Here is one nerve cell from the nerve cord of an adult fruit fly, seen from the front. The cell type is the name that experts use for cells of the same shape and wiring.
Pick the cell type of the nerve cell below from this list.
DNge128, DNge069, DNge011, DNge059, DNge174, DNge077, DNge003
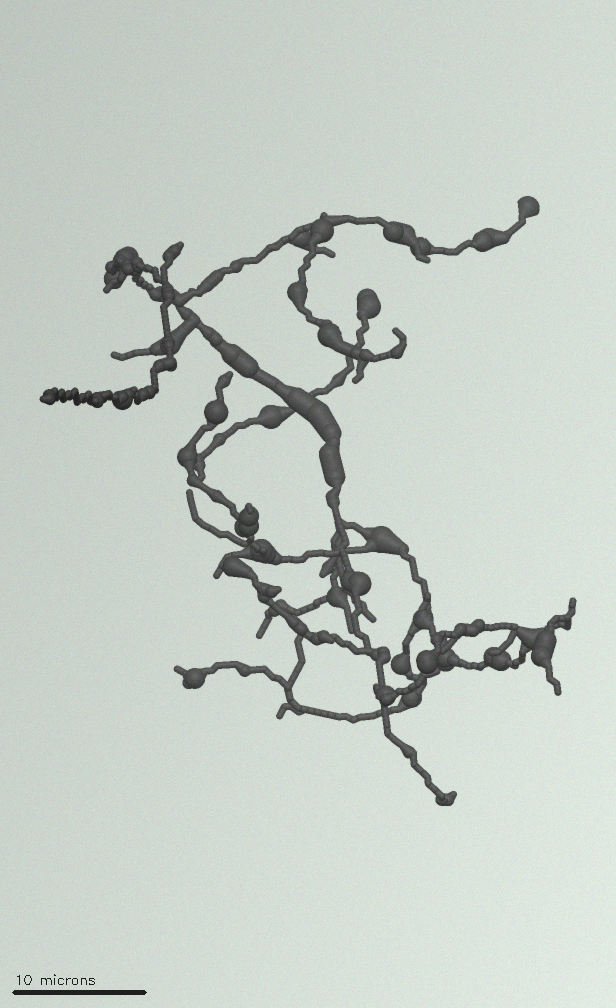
DNge077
